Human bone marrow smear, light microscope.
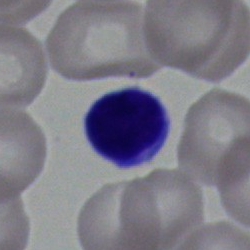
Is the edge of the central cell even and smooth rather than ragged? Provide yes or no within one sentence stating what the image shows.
Yes, neither ragged parts nor projections, blebs or tags mark the edge of the cell.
